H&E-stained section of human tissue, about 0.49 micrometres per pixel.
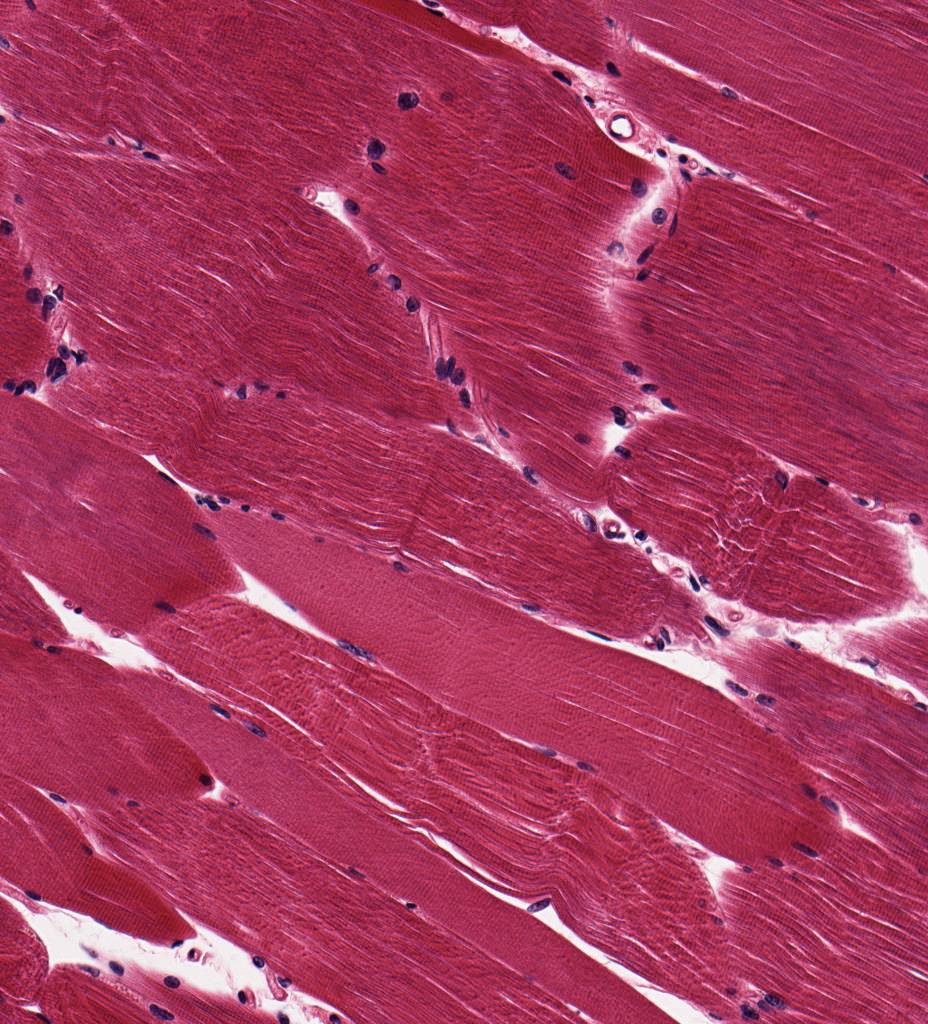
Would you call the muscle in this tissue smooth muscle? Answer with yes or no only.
No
